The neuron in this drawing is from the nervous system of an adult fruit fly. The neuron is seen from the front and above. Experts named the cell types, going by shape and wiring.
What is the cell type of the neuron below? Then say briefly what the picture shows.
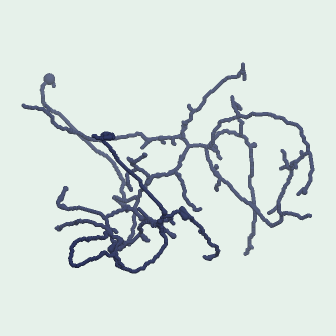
It is of cell type PLP174. It is a central-brain intrinsic neuron. The cell body can be seen at the upper left of the picture. As drawn here it is wider than it is tall.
